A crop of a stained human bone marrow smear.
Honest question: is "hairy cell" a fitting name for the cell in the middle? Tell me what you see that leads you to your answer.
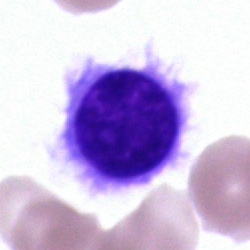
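Fine hair-like projections extend from the cytoplasm around most of the cell's edge, and that is the feature that decides. The name hairy cell fits, and lymphocyte does not. Beyond that, the nucleus fills most of the cell and leaves only a narrow rim of pale blue-violet cytoplasm. The chromatin stains dense and dark purple, and no granules are visible in the cytoplasm.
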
